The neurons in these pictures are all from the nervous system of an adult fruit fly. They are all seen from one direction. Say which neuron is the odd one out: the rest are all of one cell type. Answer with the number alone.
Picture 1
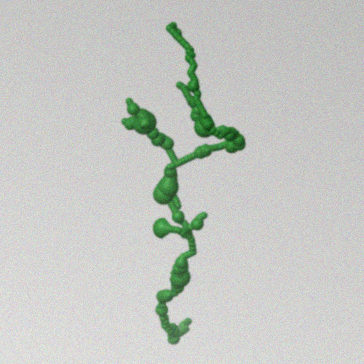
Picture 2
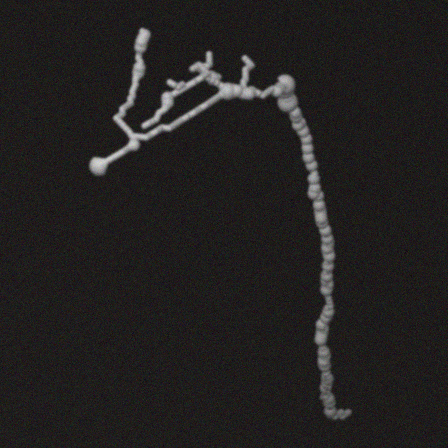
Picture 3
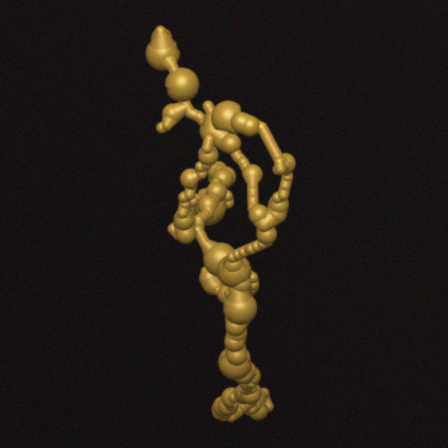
2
